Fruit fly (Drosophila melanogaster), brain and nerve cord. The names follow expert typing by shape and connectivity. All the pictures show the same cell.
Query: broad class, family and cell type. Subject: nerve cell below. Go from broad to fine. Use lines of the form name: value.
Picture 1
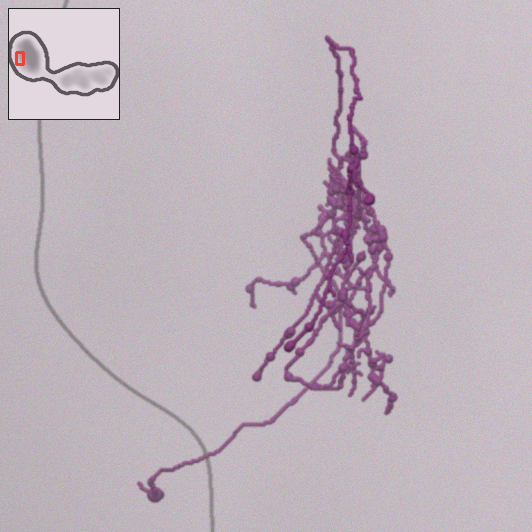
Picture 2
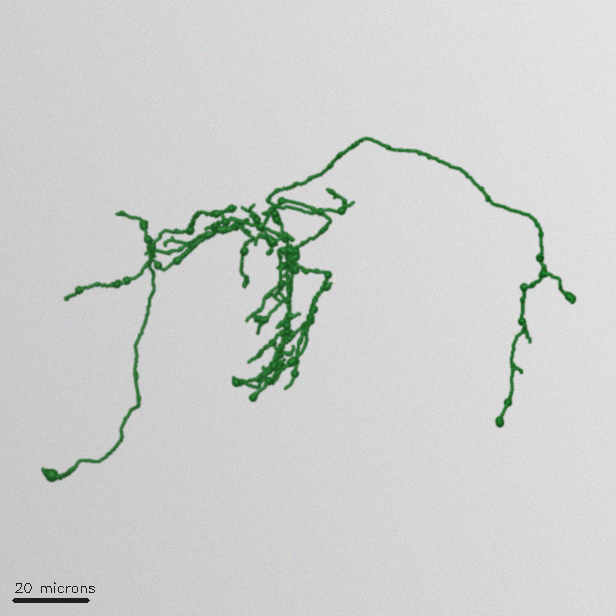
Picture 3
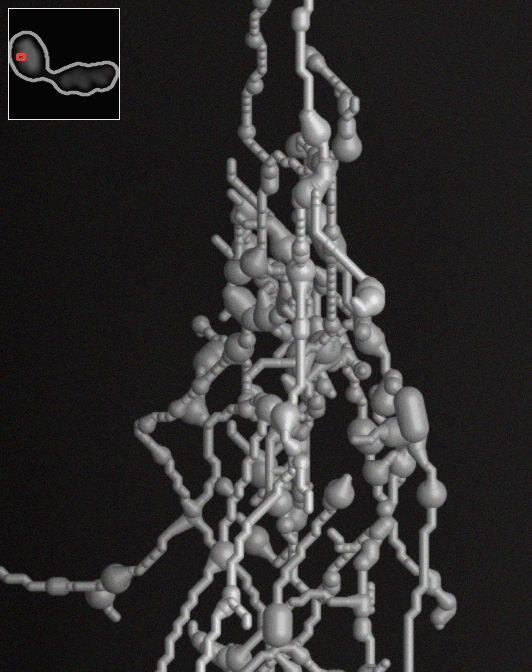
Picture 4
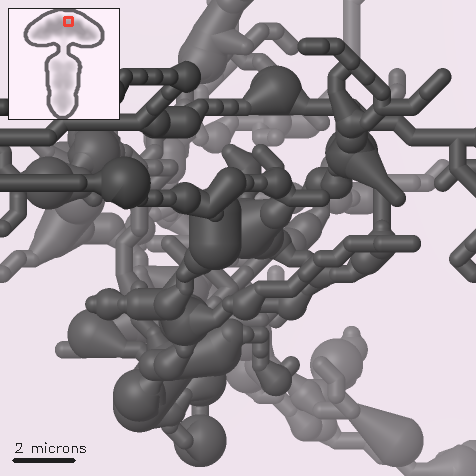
broad class: central-brain intrinsic neuron
family: hemilineage ALv2
cell type: v2LNX01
